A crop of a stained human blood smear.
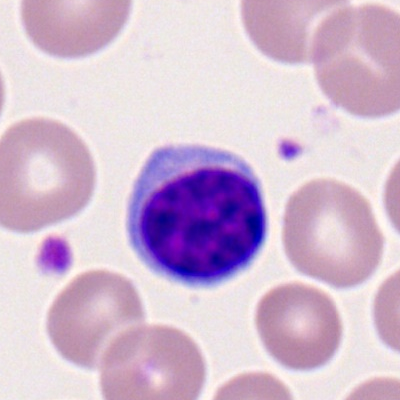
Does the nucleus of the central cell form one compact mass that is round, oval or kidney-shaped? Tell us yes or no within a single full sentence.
Yes, the nucleus of this cell is one compact round, oval or kidney-shaped mass.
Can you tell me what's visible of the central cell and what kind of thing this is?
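Most of the cell is occupied by the nucleus, whose chromatin is dense and clumped into dark patches. A pale blue rim of cytoplasm encloses it, reaching its greatest width on the upper-left side. This is a lymphocyte.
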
